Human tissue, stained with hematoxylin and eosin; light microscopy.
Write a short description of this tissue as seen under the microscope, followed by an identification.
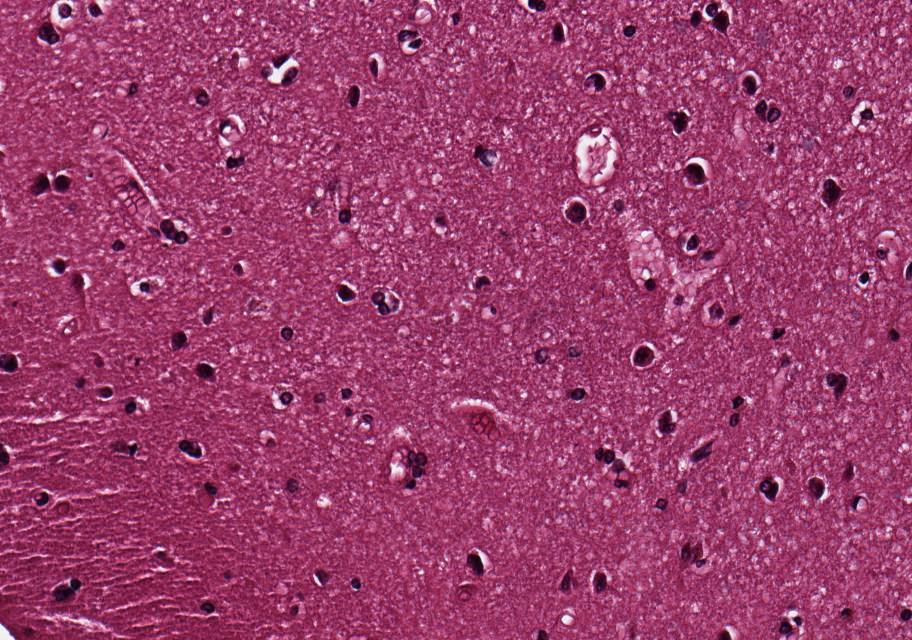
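Fairly uniform sheet of finely granular pink background across the whole field. Single cells scattered through it; no organised units. No epithelium, no glands. Nuclei mostly small, round, darkly stained. Many sit within a clear halo, little cytoplasm visible around them. Tissue: cerebral cortex.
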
